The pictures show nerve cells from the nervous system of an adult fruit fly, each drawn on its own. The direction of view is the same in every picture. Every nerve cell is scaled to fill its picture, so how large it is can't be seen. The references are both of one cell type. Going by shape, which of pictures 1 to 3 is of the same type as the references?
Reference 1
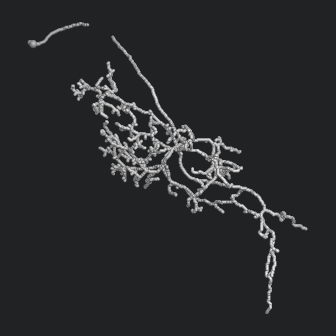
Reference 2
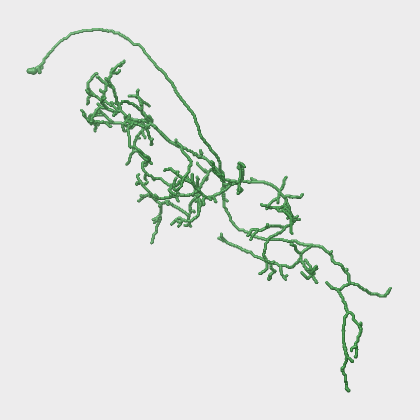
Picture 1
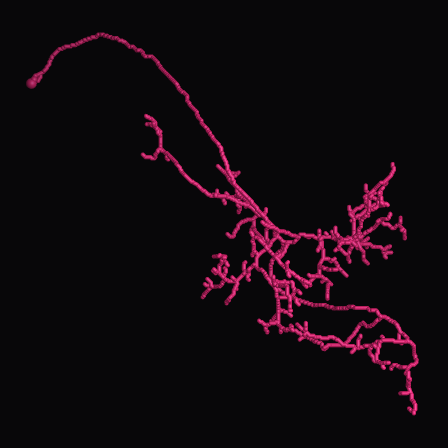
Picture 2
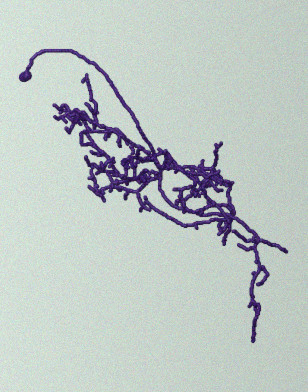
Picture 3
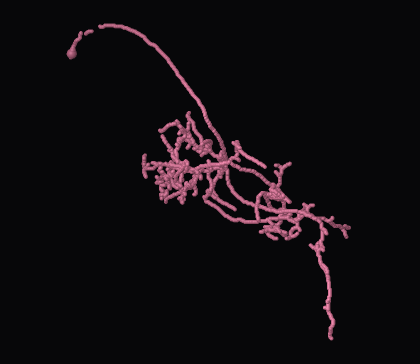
Picture 2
